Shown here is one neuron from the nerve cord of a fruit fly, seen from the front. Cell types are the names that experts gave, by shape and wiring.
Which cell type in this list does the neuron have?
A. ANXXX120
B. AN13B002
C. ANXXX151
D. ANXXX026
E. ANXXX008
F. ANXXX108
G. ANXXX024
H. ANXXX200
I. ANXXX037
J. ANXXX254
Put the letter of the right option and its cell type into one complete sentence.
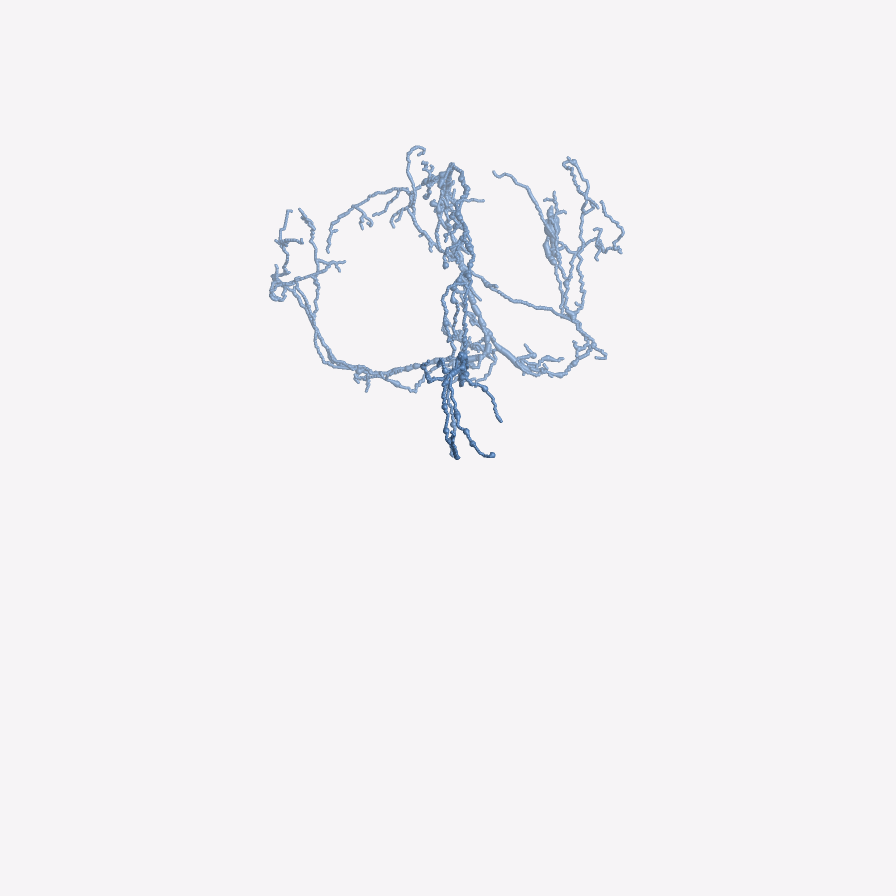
The cell type named ANXXX254, option J, describes the neuron.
